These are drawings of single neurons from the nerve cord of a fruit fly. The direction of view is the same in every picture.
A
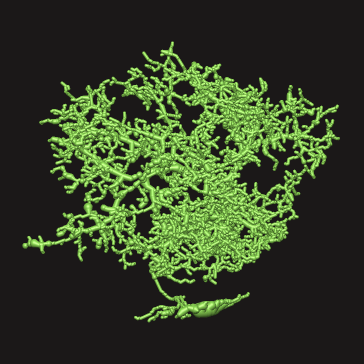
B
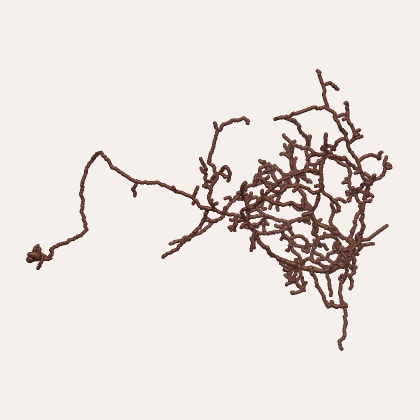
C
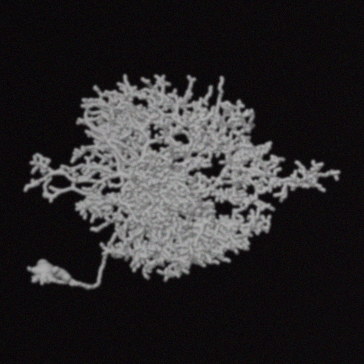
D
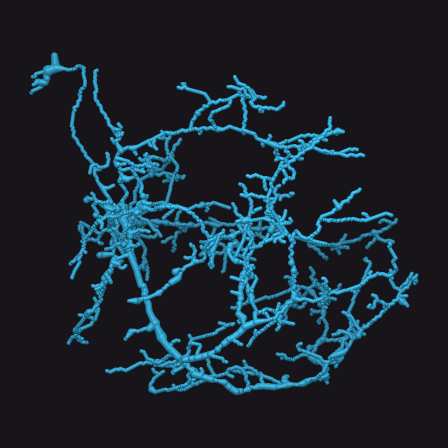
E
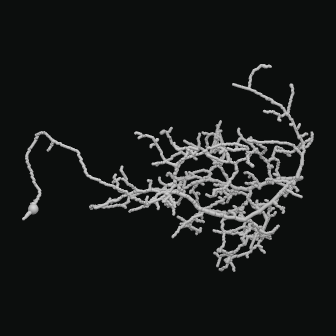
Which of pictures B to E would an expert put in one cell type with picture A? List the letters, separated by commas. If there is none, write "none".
C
